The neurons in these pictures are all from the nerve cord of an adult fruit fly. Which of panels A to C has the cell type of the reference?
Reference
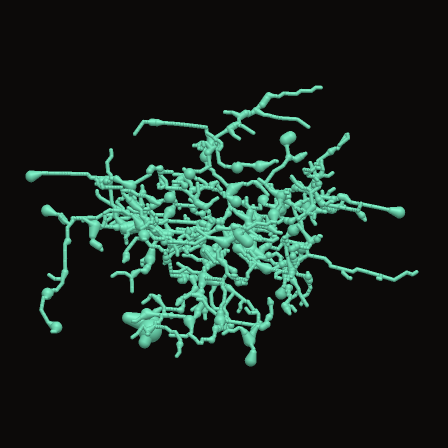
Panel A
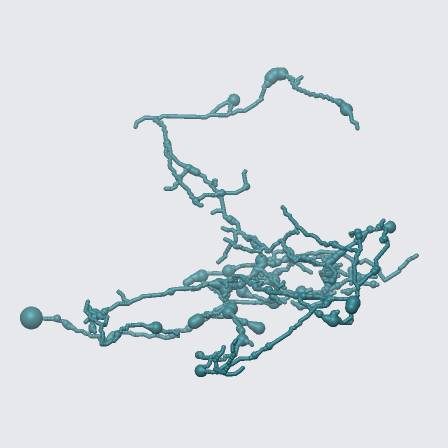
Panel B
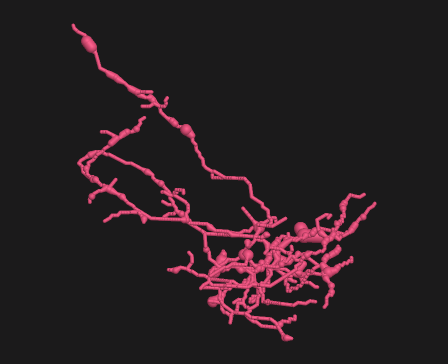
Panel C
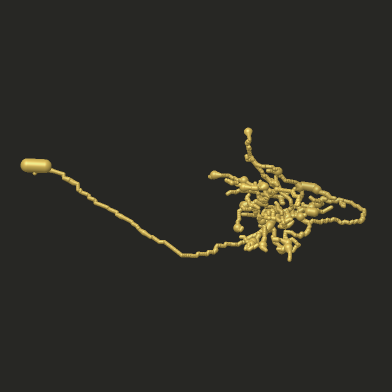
C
